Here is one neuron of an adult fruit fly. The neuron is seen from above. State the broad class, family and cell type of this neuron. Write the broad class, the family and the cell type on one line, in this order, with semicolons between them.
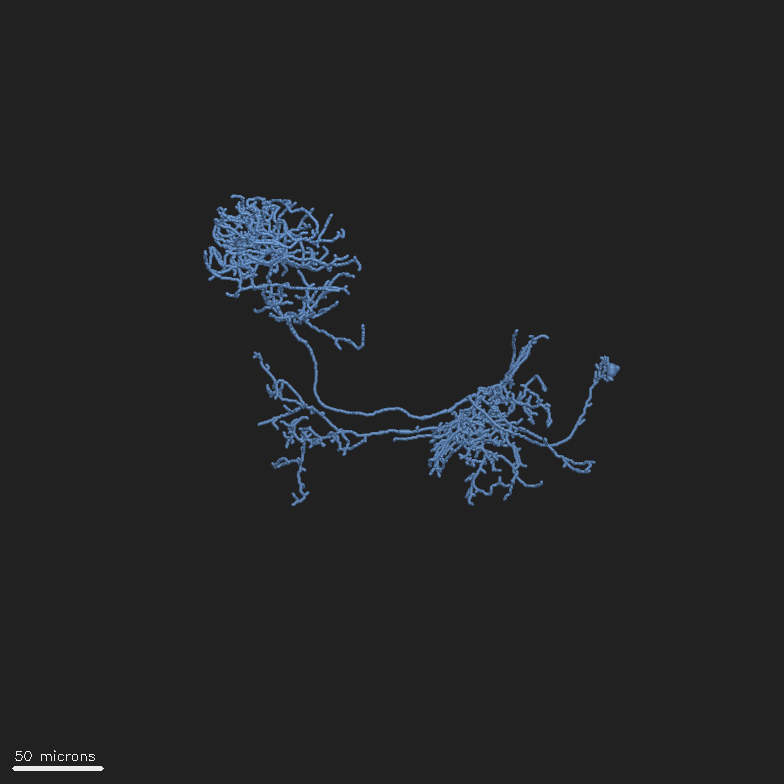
central-brain intrinsic neuron; ALIN; ALIN5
